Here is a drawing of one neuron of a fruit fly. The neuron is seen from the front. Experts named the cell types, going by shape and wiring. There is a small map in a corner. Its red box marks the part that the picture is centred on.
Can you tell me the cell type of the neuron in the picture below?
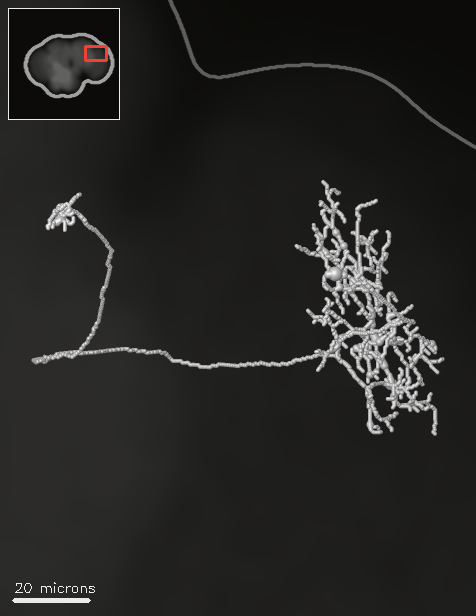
MeTu3b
